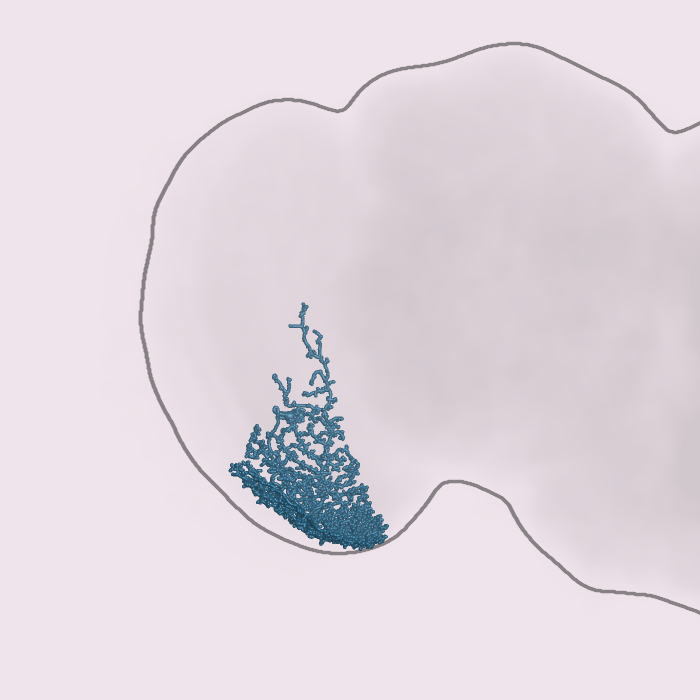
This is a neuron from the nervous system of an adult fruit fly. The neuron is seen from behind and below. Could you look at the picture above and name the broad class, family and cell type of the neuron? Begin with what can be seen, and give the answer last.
The cell body is in the middle of the picture. As drawn here it is taller than it is wide. Its broad class is optic-lobe intrinsic neuron. The family is Dm. The cell type is Dm19.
